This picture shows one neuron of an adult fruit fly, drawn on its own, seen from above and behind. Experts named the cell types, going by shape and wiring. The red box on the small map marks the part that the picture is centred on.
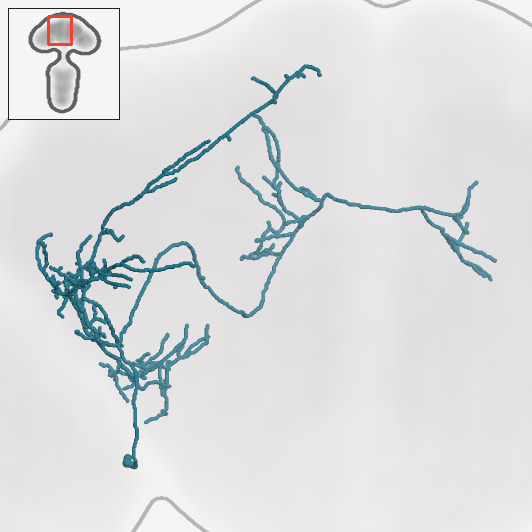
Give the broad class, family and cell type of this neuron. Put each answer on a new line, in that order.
central-brain intrinsic neuron
hemilineage VLPl&p1_posterior
ALIN3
